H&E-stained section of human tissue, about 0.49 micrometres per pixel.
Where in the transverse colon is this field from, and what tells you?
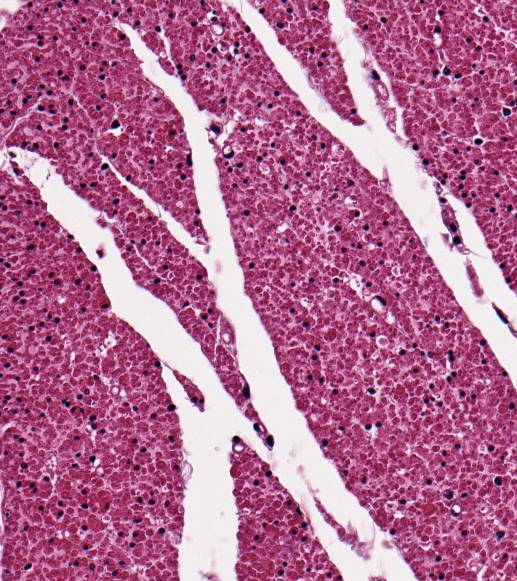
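The tissue is smooth muscle. Its cells are closely packed in solid sheets, divided into long bands by narrow white clefts, with very little stroma between cells within each sheet. The cytoplasm is dense and deep pink-red.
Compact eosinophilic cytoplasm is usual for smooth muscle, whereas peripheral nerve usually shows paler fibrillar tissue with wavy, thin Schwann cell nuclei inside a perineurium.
The nuclei are small, round and darkly stained, scattered singly through the sheets.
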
